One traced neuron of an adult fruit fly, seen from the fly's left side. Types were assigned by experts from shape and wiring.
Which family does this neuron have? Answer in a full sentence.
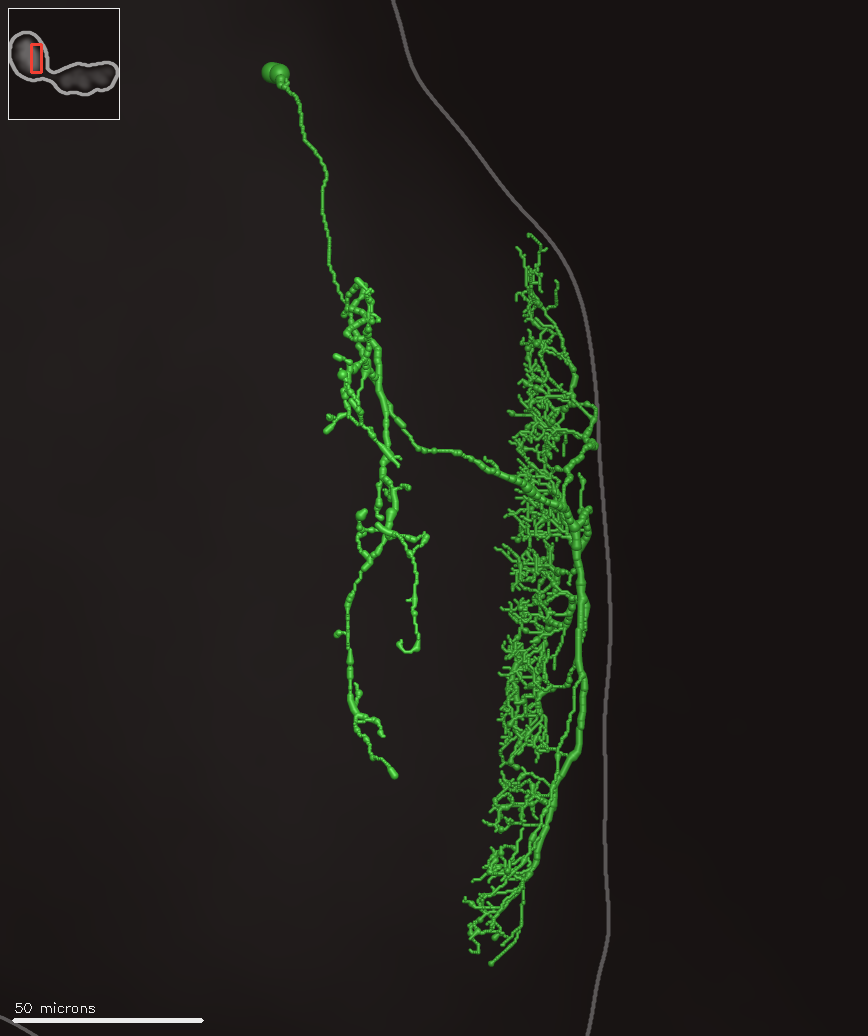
The family is LPT.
